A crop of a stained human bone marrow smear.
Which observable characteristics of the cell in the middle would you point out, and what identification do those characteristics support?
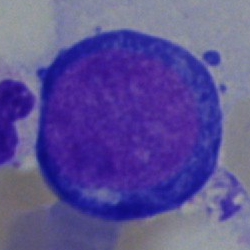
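The first thing I notice is how fine the chromatin is, spread evenly across the nucleus. Around the nucleus the cytoplasm makes only a narrow rim, and it's deep blue. Down at the bottom of the cell there's a pale patch in that cytoplasm, and small round blebs stand off the upper right edge. This is a proerythroblast.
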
